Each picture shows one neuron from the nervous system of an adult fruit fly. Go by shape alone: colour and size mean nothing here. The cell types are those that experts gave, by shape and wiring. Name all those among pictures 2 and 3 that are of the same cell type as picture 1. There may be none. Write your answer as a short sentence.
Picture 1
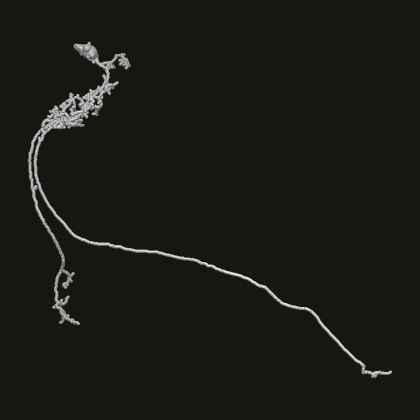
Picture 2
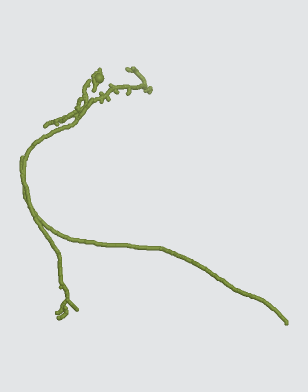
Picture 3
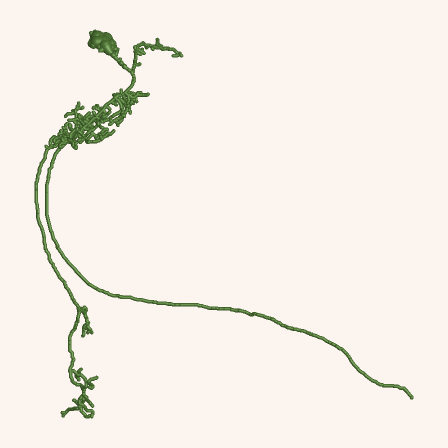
Picture 3 is of the same cell type.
